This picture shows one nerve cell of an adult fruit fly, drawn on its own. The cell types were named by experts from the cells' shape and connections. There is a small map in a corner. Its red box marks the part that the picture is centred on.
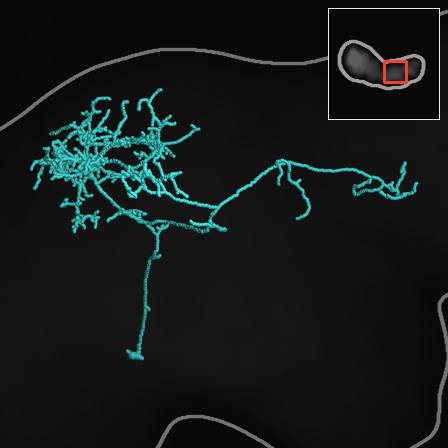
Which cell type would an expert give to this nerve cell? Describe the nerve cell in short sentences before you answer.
The picture shows dozens of branch ends. In this view it is wider than it is tall. Its broad class is nerve-cord intrinsic neuron. It is of cell type IN07B047.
